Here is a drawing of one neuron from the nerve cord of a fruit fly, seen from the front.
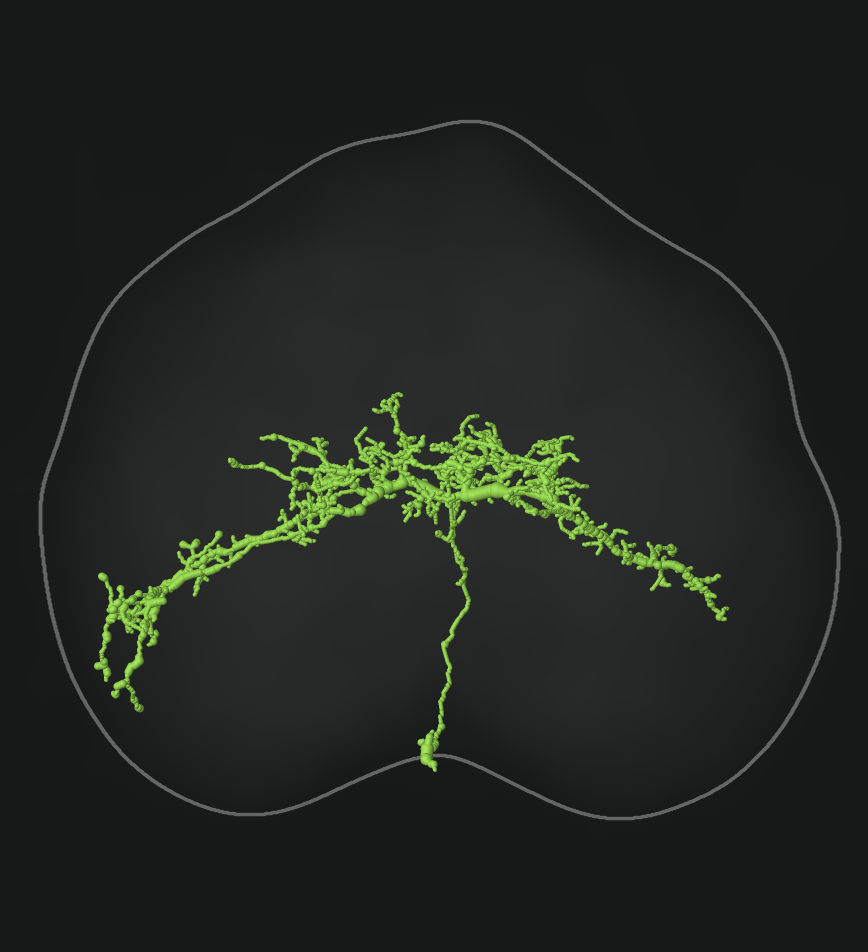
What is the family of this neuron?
hemilineage 12B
